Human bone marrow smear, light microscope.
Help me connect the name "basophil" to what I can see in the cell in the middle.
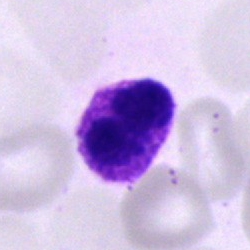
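This basophil is oval, its long axis running from upper right to lower left, and its edge is slightly bumpy, most noticeably on the left side.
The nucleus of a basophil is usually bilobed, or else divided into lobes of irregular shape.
Fitting that pattern, two dense, very dark purple masses lie inside the cell, one at upper right and one at lower left.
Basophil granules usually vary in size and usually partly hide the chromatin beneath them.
Here, coarse purple granules speckle the paler rim of the cell around the dark masses.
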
